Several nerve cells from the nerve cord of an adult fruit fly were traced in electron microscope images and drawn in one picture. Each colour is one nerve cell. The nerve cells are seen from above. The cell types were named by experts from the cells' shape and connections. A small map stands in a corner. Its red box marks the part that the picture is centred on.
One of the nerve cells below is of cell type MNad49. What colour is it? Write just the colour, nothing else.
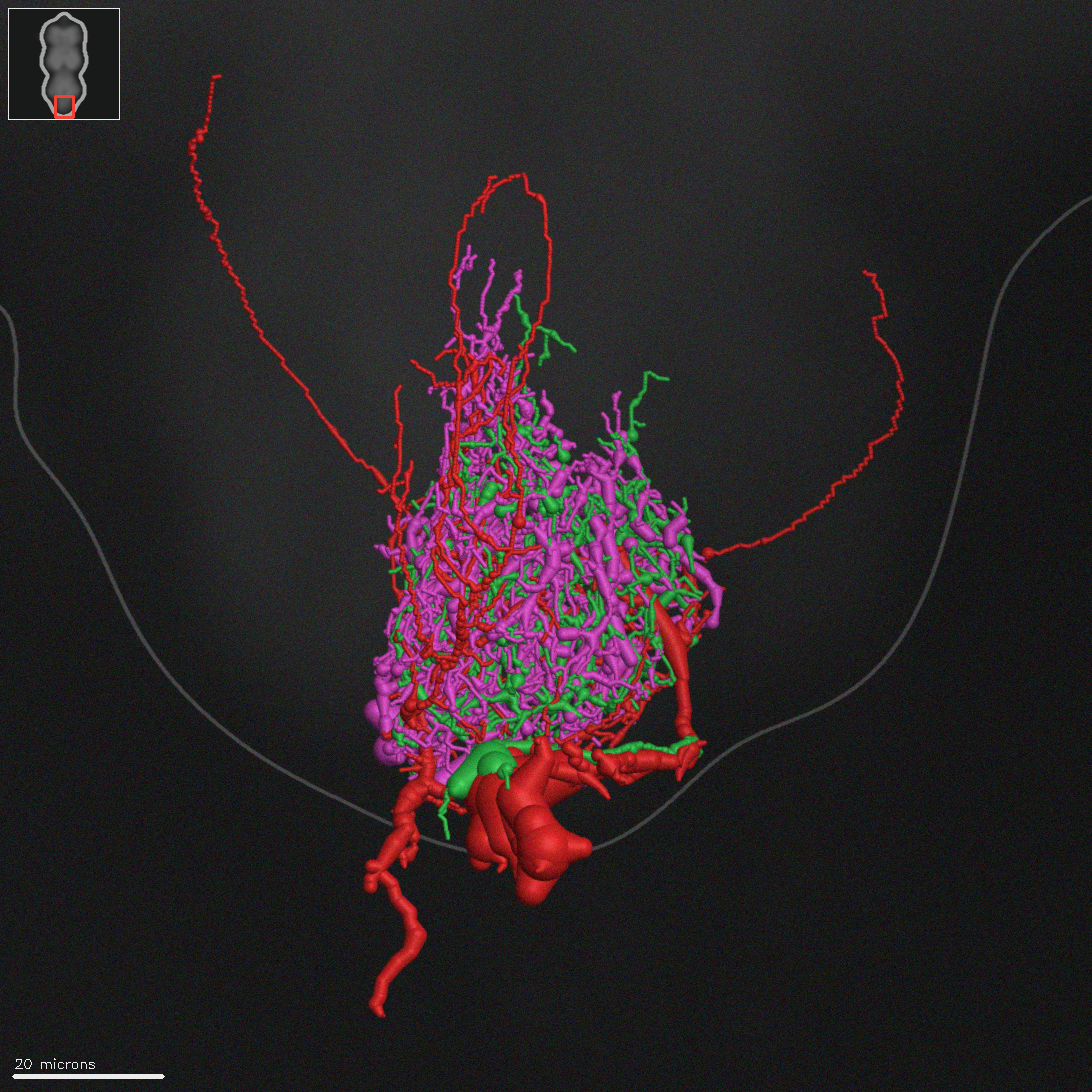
red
